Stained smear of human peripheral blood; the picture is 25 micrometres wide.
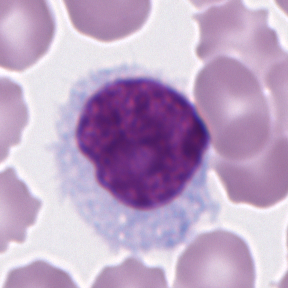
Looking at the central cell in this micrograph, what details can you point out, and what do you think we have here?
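Begin with the overall size: the cell is about 17 by 14 micrometres. The nucleus, about 12 micrometres across, fills about 60% of the cell's area and sits off-centre, toward the upper right. Look along its lower left edge and you'll find a shallow notch. The cytoplasm is pale greyish blue, and its band is widest below and to the left of the nucleus. What you're looking at is a hairy cell.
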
